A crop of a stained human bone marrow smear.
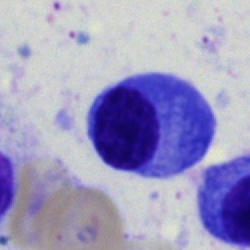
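Plasma cell at the centre of a stained human bone marrow smear. Its chromatin is dense and dark purple, with no nucleolus visible in the nucleus. Most of the cytoplasm lies to the right of the nucleus and contains no vacuoles.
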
